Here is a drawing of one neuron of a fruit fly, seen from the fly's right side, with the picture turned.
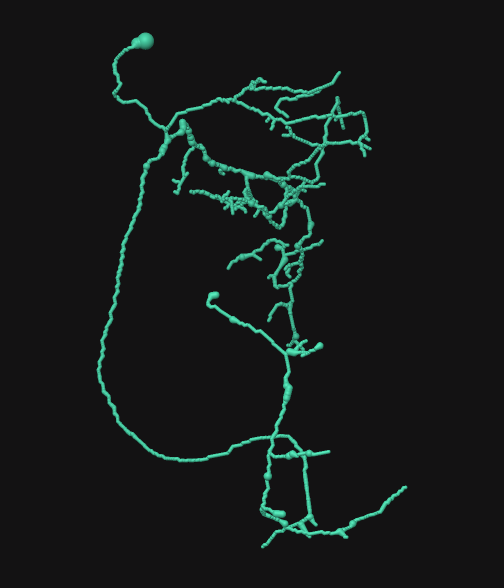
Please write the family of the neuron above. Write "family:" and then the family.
family: hemilineage 06B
